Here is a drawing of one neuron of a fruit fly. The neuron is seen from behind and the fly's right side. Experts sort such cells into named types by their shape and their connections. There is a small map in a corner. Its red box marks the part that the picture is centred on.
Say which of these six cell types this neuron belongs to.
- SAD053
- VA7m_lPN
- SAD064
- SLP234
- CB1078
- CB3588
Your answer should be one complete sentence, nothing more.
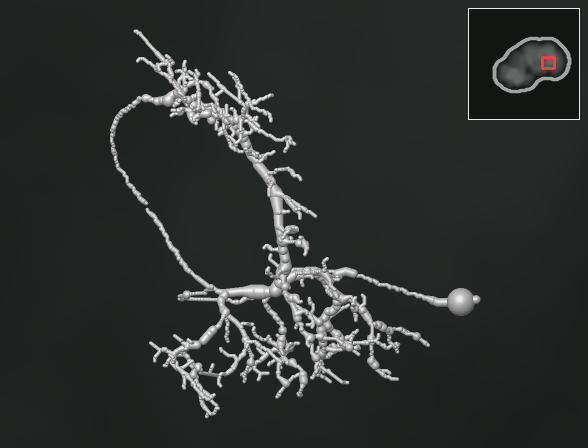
With respect to cell type, this neuron is SAD064.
